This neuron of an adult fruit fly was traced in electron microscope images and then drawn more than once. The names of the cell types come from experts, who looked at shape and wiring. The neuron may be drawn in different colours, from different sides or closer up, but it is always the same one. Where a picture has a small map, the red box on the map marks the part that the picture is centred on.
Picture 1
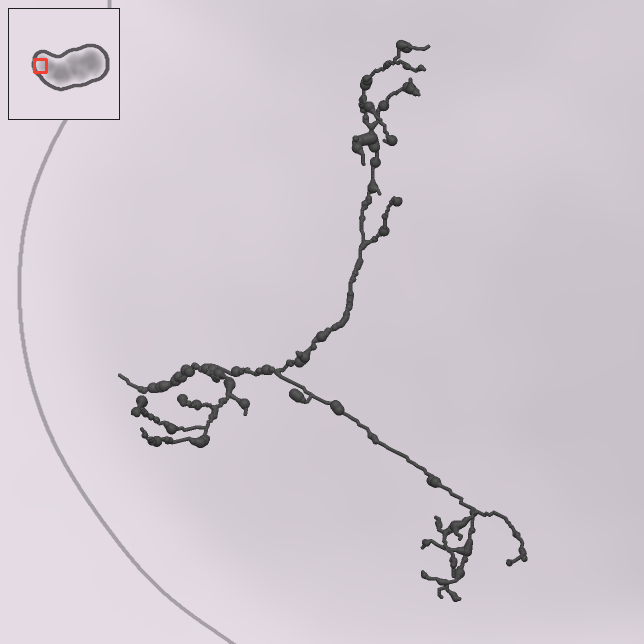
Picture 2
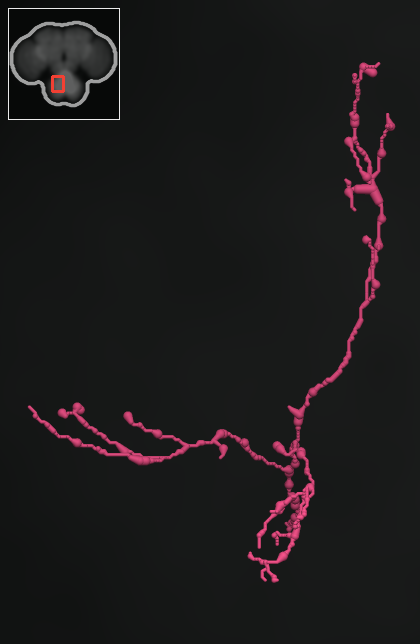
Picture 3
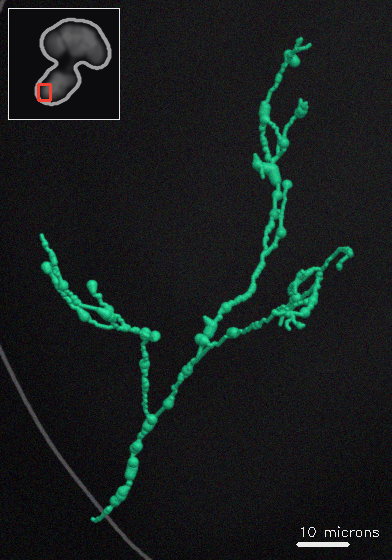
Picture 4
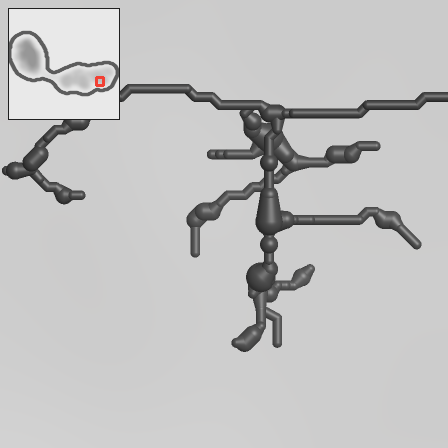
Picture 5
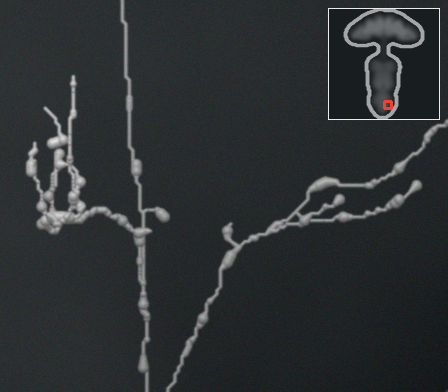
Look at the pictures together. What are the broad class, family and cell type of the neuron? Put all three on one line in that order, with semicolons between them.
sensory neuron entering the nerve cord; class mechanosensory proprioceptive; SNpp51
